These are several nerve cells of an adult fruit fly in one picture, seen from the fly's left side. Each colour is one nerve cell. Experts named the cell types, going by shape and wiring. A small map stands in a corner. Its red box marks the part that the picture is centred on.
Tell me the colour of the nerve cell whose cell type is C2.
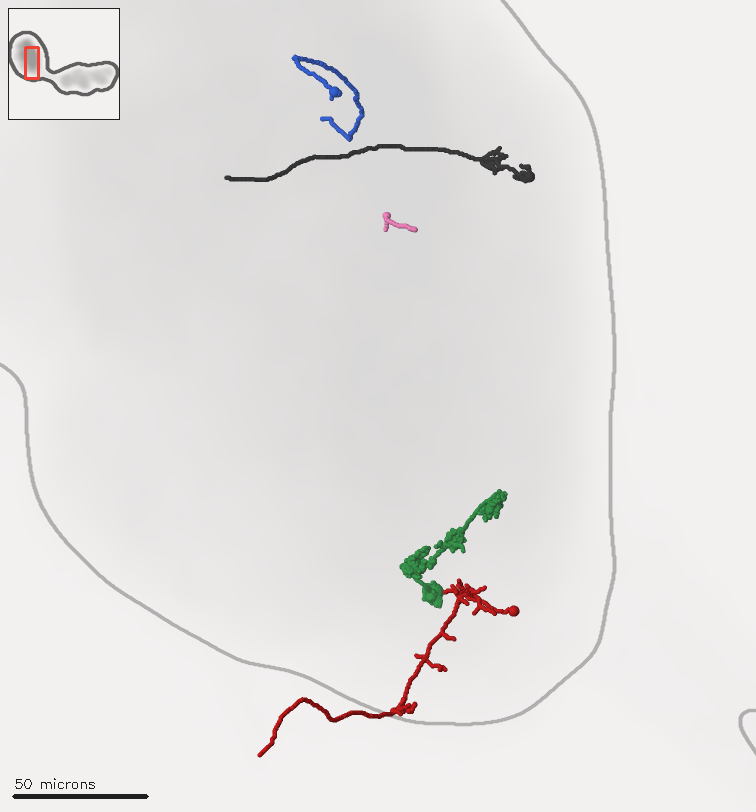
red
